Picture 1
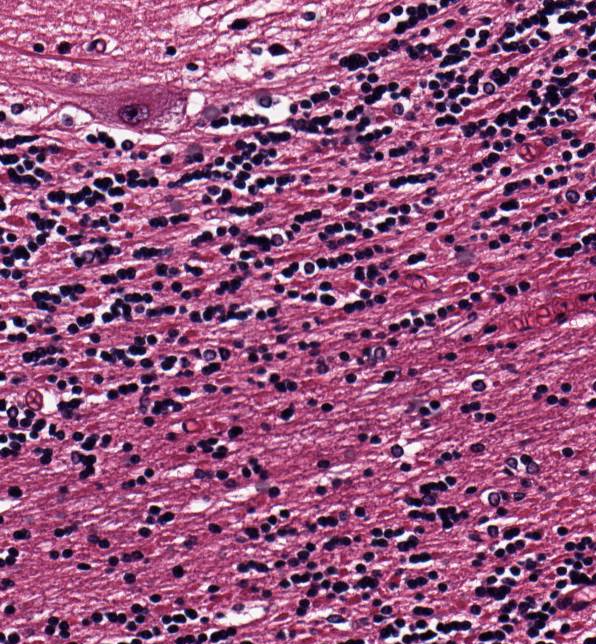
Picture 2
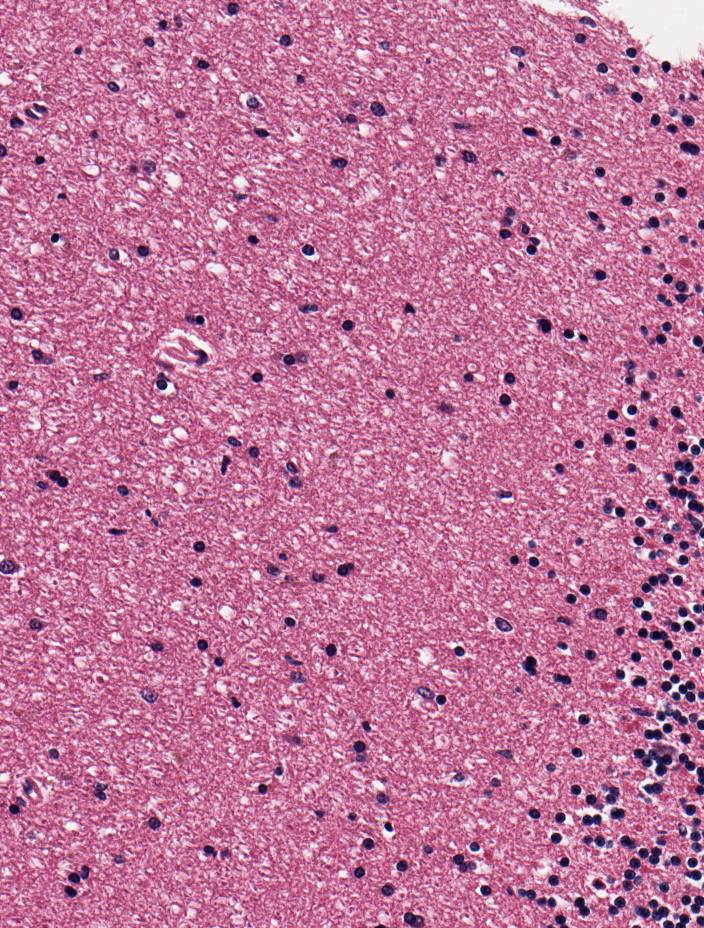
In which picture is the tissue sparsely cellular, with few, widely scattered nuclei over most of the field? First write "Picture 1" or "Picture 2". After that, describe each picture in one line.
Picture 2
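In picture 1: Most of the field is crowded with small dark nuclei set in a pink background.
In picture 2: Most of the field, on the left and in the centre, is a pale pink, finely fibrillary matrix with sparsely scattered nuclei.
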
